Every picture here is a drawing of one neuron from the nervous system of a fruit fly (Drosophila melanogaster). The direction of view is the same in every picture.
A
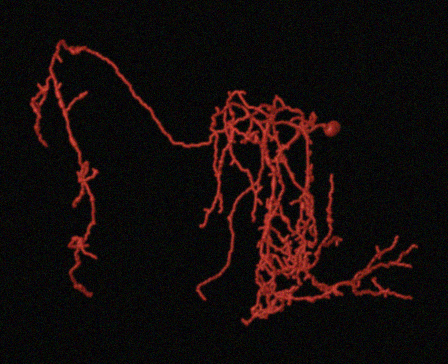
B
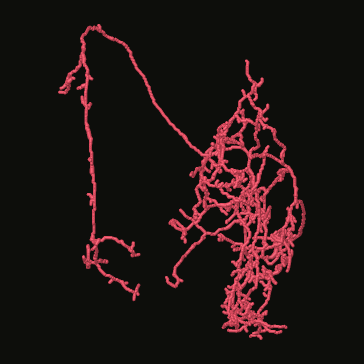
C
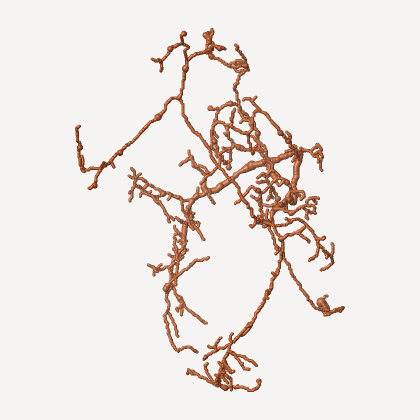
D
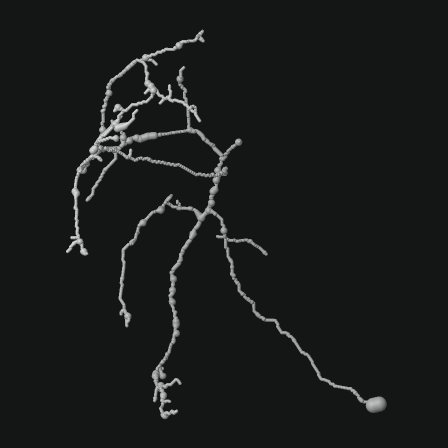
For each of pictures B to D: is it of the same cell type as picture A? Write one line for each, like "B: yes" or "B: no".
B: yes
C: no
D: no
